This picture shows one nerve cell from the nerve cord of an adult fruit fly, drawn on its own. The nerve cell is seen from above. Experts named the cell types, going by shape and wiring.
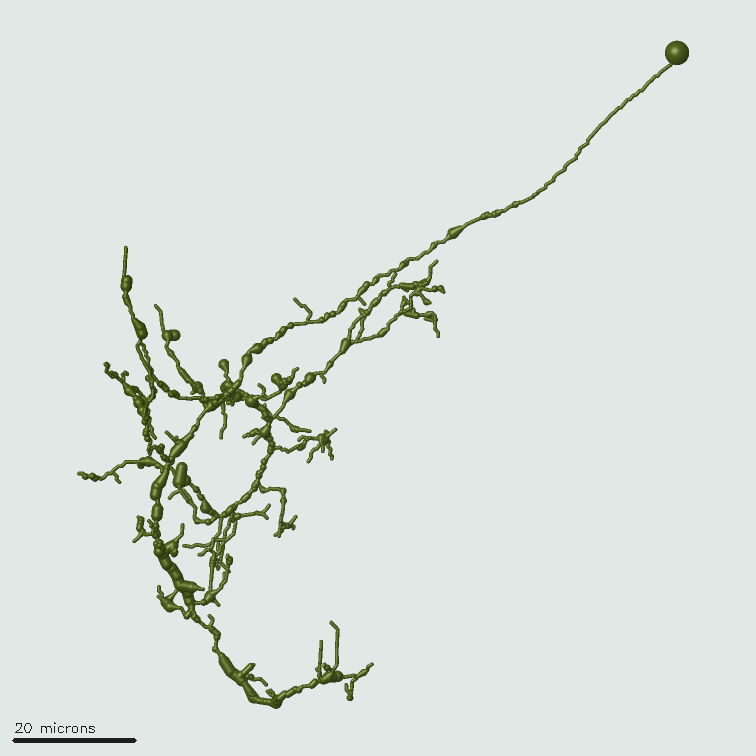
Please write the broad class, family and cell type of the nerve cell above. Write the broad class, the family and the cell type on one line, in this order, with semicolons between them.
nerve-cord intrinsic neuron; hemilineage 13B; IN13B094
